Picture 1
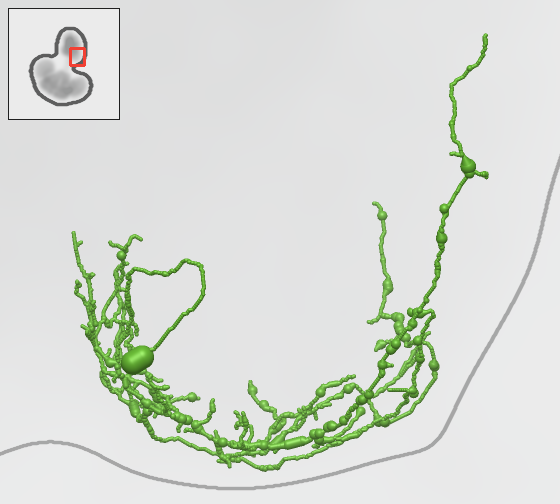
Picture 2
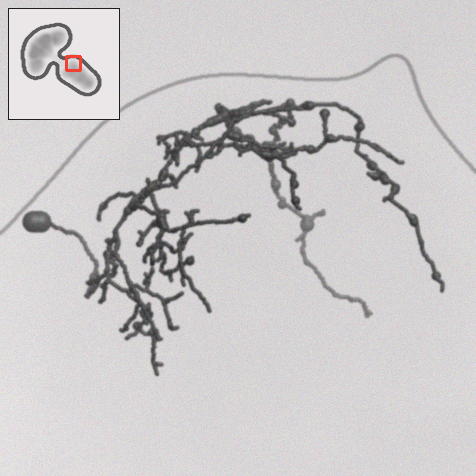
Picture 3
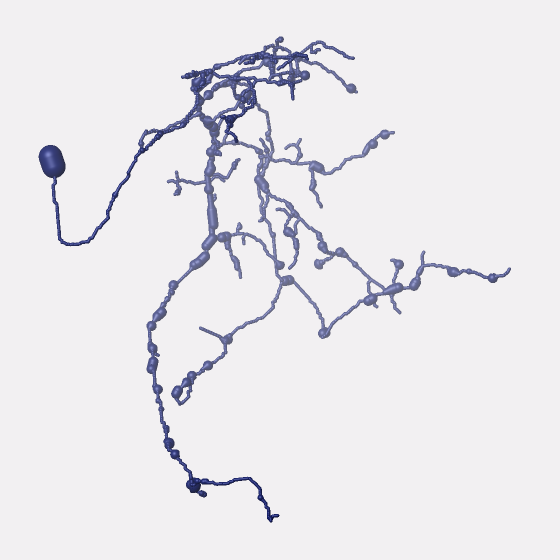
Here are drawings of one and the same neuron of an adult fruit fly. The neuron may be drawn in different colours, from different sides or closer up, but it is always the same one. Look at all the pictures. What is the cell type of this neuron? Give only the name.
IN08A030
